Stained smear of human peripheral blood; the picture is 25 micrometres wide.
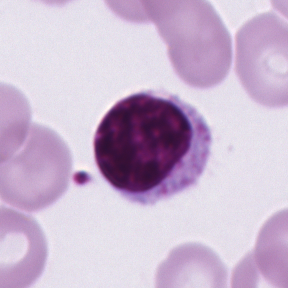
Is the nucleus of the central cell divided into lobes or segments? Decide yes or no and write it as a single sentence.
No, its nucleus is undivided, compact and round, oval or kidney-shaped.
